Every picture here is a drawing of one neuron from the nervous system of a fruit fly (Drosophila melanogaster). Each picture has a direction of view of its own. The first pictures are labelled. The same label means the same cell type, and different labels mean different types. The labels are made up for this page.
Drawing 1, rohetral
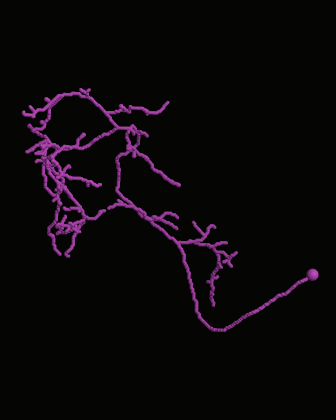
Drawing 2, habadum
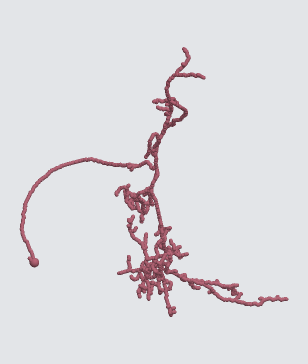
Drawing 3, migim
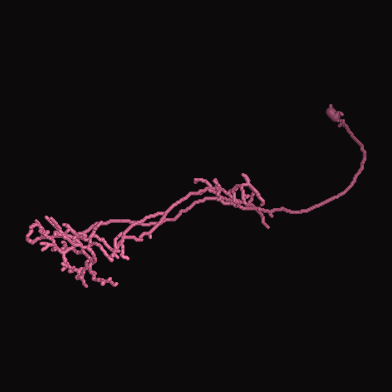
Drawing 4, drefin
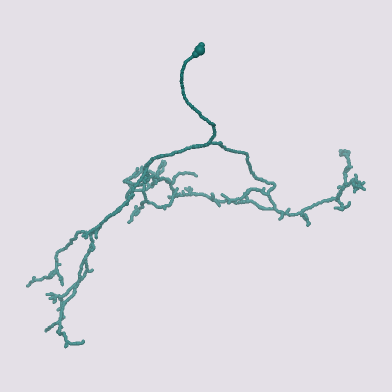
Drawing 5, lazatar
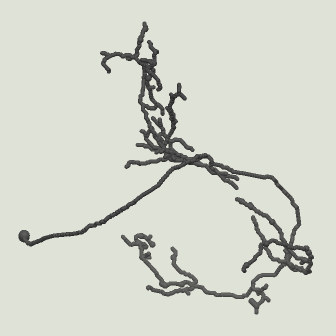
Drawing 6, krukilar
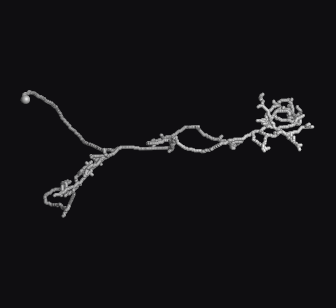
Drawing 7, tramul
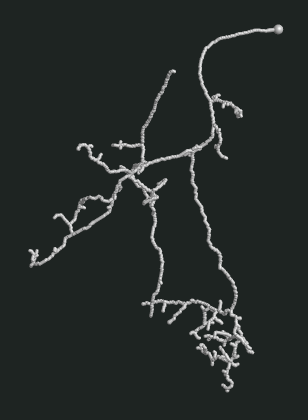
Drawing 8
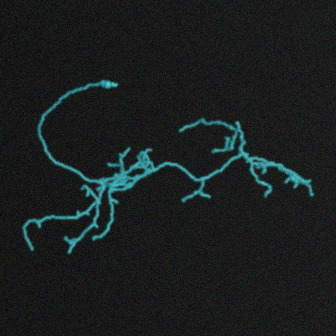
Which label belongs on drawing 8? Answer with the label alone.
krukilar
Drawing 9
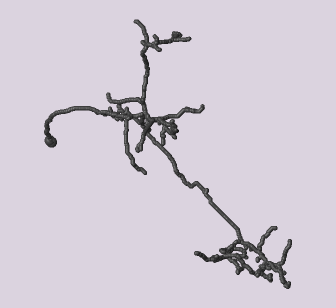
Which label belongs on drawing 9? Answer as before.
tramul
